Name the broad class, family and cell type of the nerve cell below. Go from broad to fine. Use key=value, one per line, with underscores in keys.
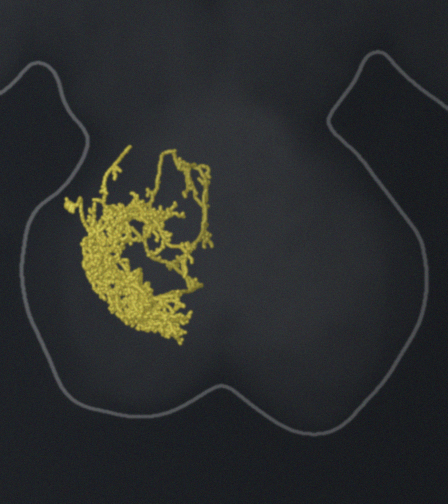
broad_class=nerve-cord intrinsic neuron
family=hemilineage 17A
cell_type=IN17A023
